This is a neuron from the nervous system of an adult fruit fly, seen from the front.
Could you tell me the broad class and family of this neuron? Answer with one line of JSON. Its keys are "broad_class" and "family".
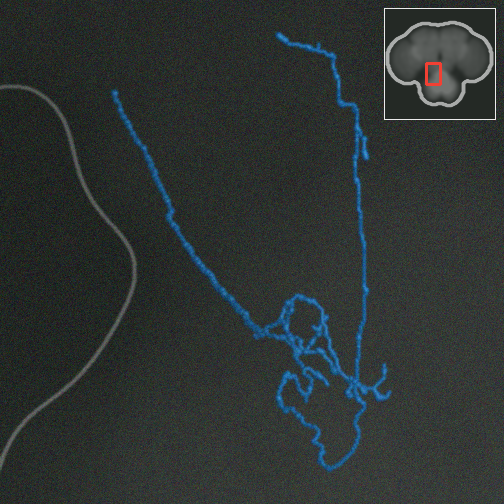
{"broad_class": "sensory neuron ascending to the brain", "family": "class mechanosensory proprioceptive"}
